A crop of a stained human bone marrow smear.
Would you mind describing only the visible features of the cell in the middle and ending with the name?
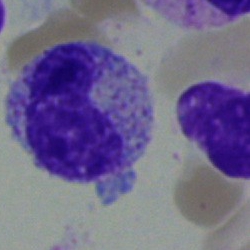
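Let me see: the nucleus sits off-centre, towards the left of the cell, and there's a notch on its upper right side. The cytoplasm is pale grey-blue and widest on the right side. Fine purple granules are scattered through it. This is a metamyelocyte.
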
